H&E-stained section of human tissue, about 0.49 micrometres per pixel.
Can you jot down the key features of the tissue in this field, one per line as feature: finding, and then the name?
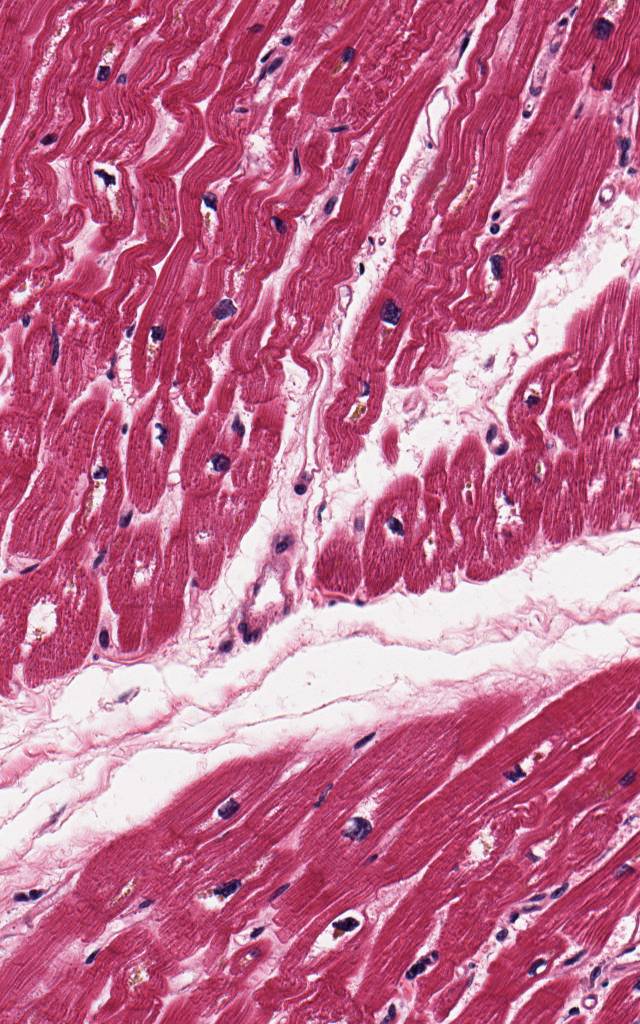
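Connective tissue: pale loose band crossing obliquely just below middle, separating two muscle masses
Nuclei: single, central in fibres
Pigment: golden-brown granules in pale zones beside many nuclei
Cytoplasm: deep pink-red throughout
Name: left ventricle of the heart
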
